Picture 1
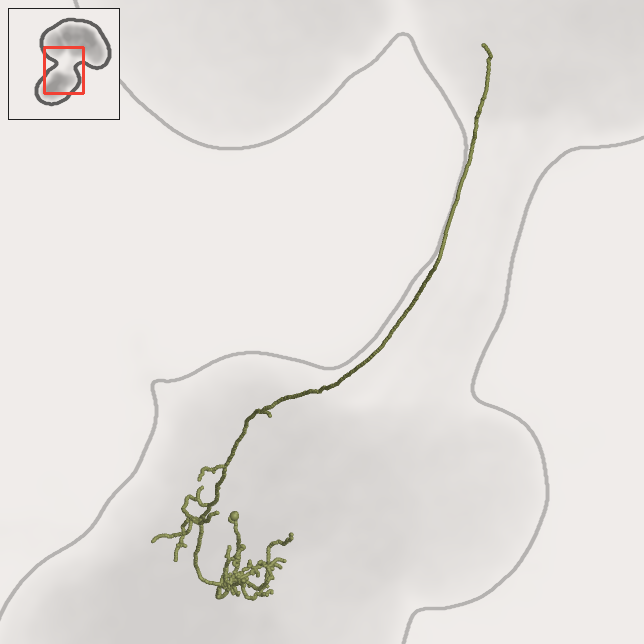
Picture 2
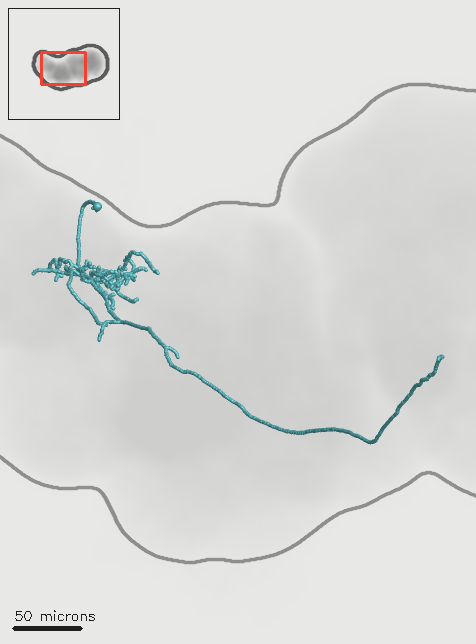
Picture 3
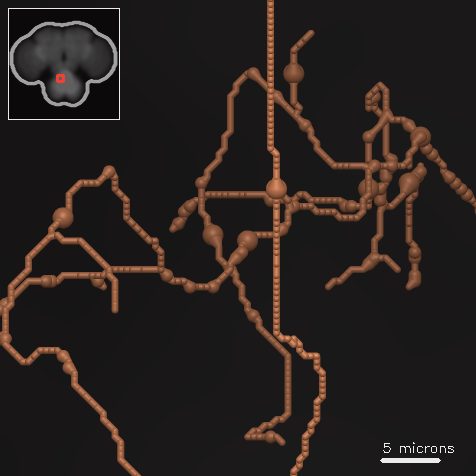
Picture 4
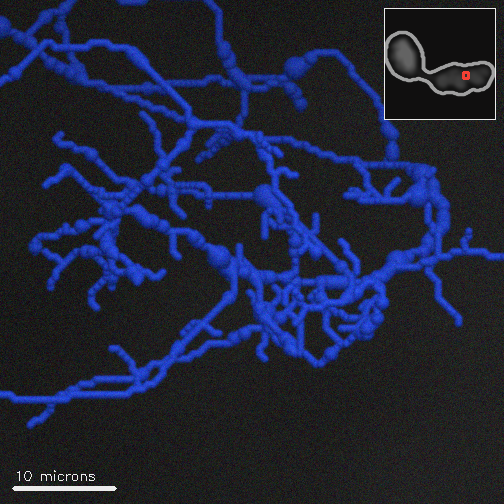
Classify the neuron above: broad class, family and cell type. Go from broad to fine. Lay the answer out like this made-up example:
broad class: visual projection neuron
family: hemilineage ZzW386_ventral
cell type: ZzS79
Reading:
broad class: ascending neuron
family: hemilineage 19B
cell type: AN19B102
